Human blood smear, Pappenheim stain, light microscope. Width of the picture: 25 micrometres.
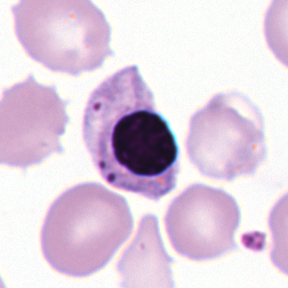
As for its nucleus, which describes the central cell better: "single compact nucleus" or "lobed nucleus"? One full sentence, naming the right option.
This cell's nucleus is a single compact mass, round, oval or kidney-shaped.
